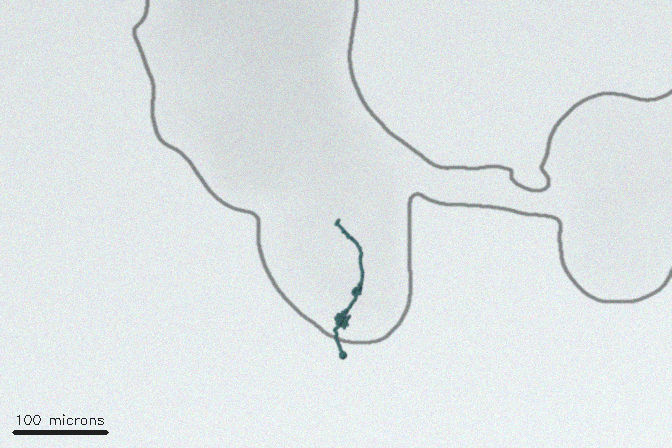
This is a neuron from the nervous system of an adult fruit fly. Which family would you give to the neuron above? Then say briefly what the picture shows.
Its family is Tm. Its broad class is optic-lobe intrinsic neuron. Its cell body lies at the bottom of the picture. By the scale bar it is about 150 microns tall in this view.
